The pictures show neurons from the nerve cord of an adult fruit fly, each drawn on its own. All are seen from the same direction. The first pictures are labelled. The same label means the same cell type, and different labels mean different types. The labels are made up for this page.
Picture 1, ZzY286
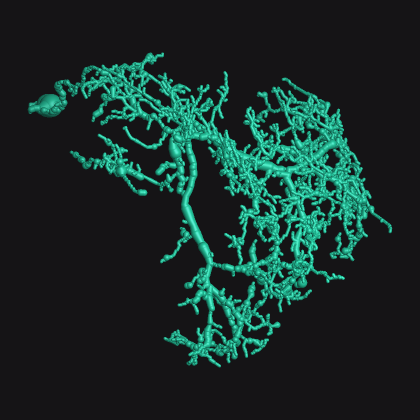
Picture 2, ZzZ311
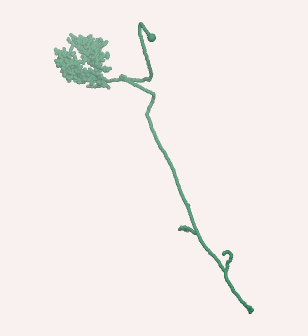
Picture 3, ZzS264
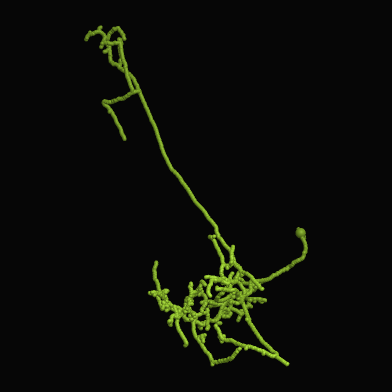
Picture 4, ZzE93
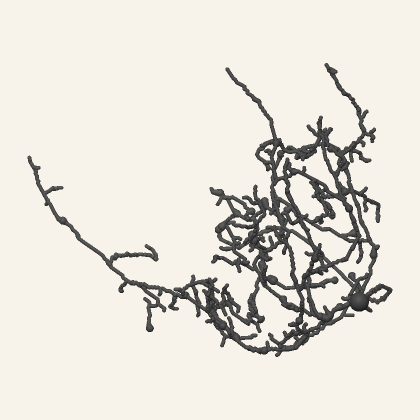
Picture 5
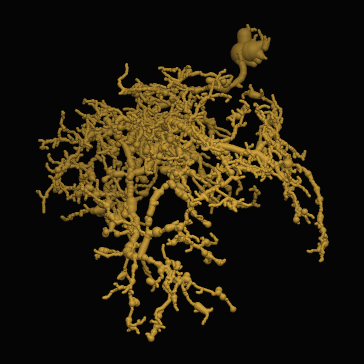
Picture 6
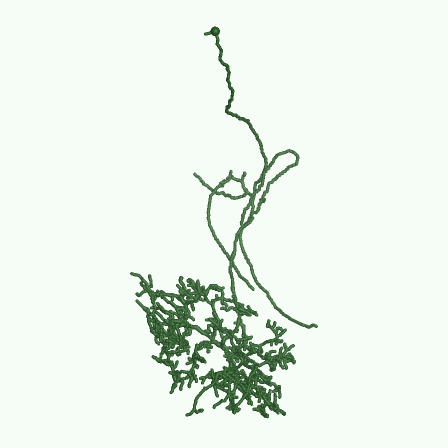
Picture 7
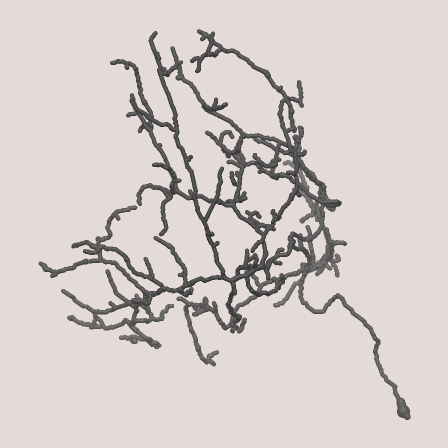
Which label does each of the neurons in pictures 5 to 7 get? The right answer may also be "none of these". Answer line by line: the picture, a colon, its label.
5: ZzY286
6: ZzZ311
7: ZzE93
